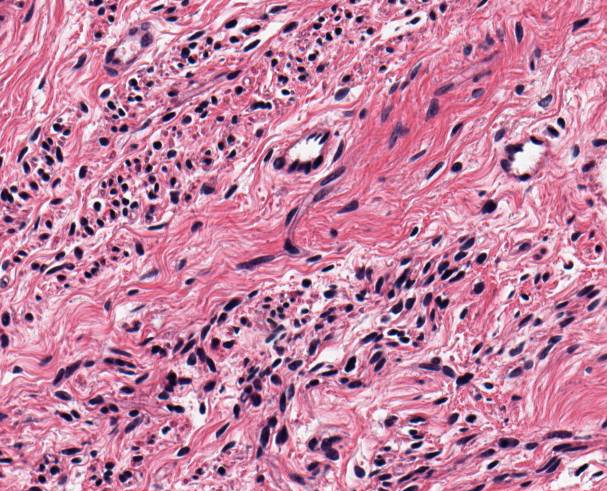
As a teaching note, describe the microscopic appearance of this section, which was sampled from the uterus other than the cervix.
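Look at how dense pink wavy collagen fibres fill most of this field. Follow the bundles and you'll see they run mainly diagonally, from lower left to upper right. Now move to the upper left, where small round dark nuclei are crowded together. Among the collagen, scattered elongated spindle-shaped nuclei lie along the fibres' course.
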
